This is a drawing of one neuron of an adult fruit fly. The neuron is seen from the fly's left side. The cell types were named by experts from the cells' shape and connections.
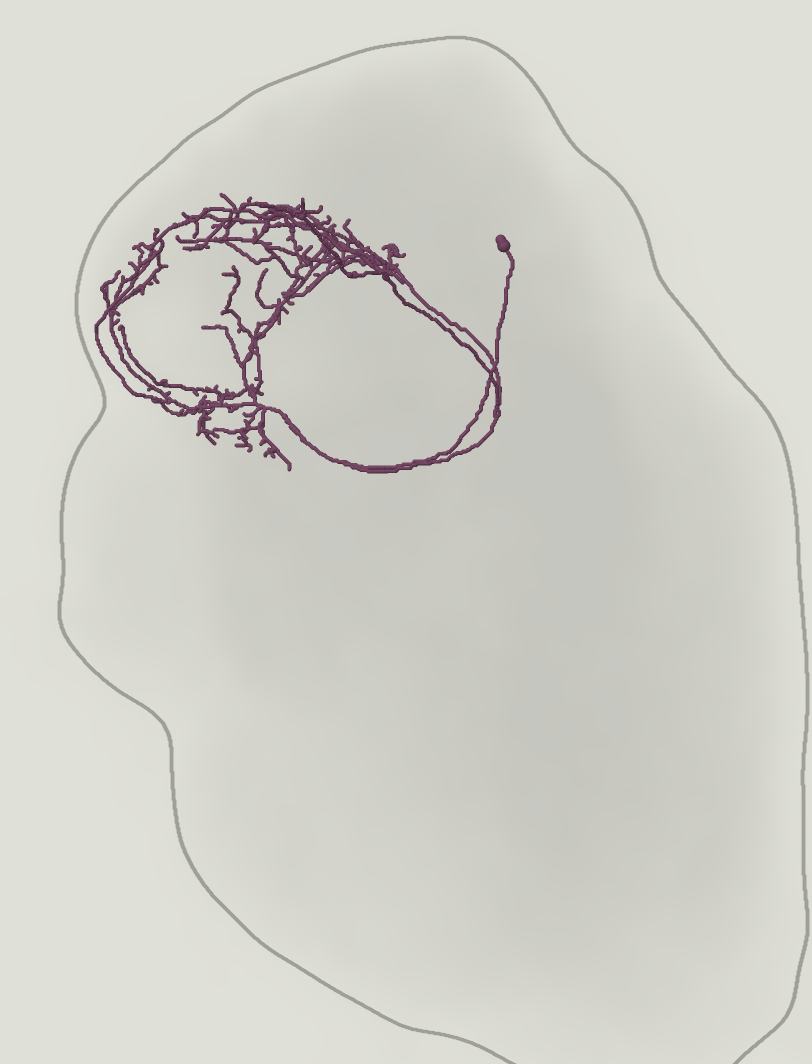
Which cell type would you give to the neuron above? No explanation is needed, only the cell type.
CRE090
